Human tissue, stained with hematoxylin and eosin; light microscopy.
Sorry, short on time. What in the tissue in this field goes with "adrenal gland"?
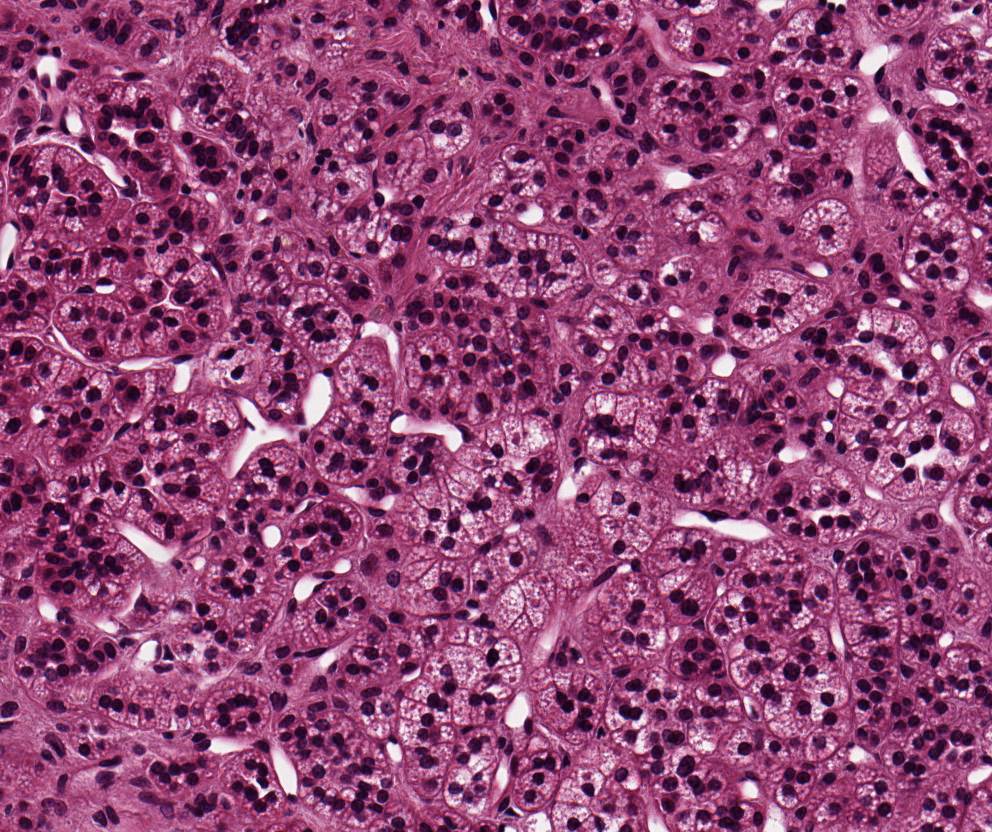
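This field is adrenal gland. Closely packed, rounded nests of cells occupy the entire field, divided by thin pink septa. Most of the cells have pale, finely vacuolated cytoplasm with a clear look, and this agrees with the name.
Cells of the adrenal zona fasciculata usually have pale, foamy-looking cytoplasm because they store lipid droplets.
The nuclei are small, round and dark, and fairly uniform from one part of the field to another. The nests are solid, with neither lumina nor pink secretion inside them.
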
